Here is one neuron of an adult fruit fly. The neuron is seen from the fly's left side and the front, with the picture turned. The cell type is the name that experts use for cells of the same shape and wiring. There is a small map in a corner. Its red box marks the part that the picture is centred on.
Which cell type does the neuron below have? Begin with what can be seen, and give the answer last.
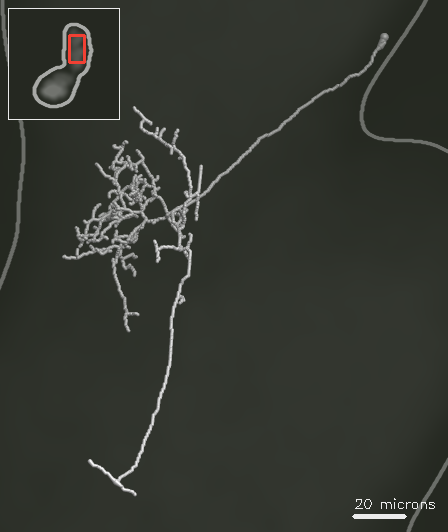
The cell body is at the upper right of the picture. From top to bottom in the picture it spans about 180 microns. Dozens of branch ends can be seen. This is a nerve-cord intrinsic neuron. It is of cell type IN07B075.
